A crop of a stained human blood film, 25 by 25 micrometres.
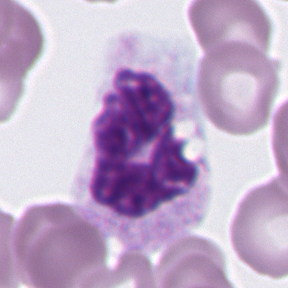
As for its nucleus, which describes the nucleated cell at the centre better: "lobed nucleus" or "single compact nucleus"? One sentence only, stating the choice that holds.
Rather than one mass, the nucleus consists of distinct lobes.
